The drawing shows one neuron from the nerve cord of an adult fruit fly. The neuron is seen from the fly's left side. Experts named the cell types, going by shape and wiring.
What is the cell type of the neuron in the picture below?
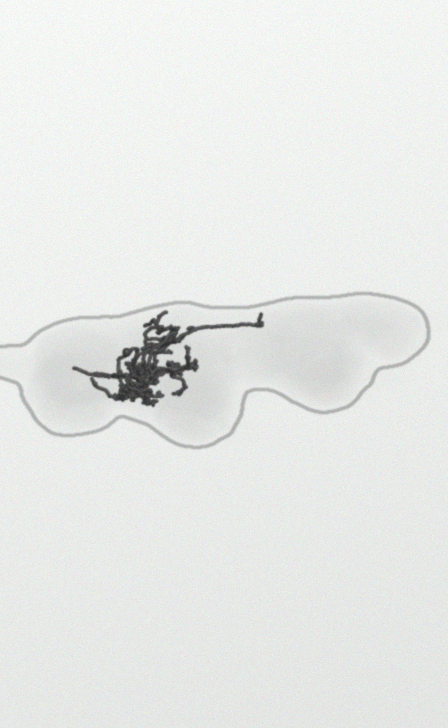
IN17A029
